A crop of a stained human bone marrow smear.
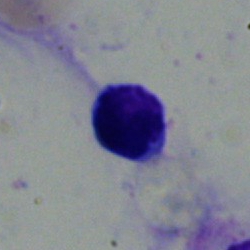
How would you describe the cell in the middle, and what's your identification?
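Starting with the nucleus, it fills almost the whole cell. Its chromatin is dense and stains a very dark blue-purple. No nucleoli can be seen in it, and no granules are visible anywhere in the cell. This cell is a lymphocyte.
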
